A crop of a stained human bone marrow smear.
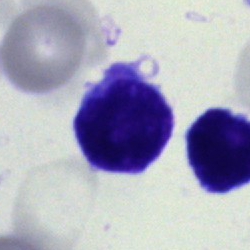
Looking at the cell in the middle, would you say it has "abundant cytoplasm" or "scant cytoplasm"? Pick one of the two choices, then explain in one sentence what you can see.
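Scant cytoplasm. Cytoplasm is scant, showing at most as a thin rim.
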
